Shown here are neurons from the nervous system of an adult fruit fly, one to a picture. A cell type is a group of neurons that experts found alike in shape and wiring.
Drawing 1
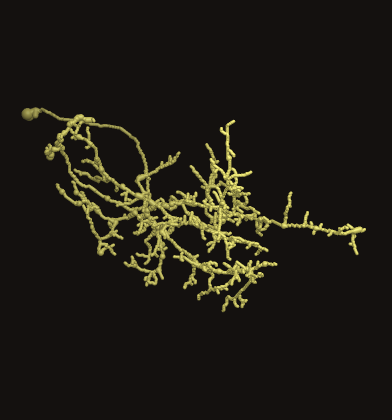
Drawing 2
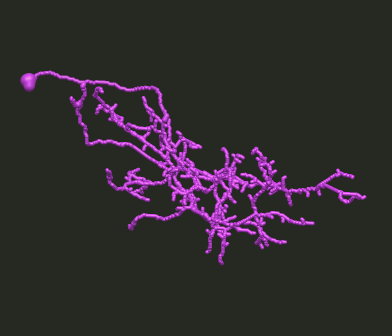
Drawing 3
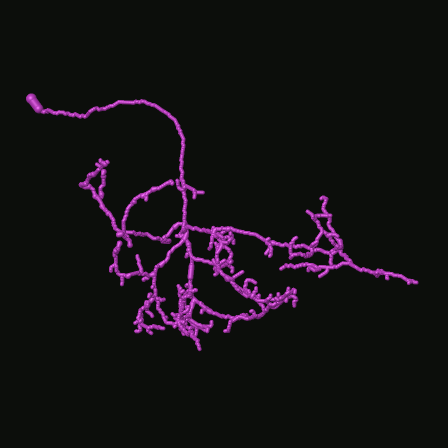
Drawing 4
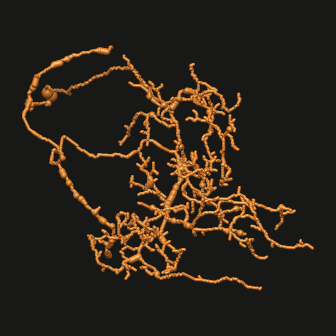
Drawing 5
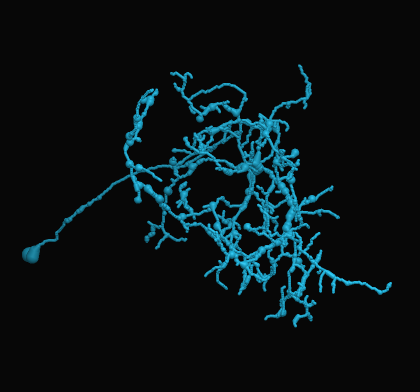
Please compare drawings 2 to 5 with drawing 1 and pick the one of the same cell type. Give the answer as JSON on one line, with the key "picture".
{"picture": 2}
